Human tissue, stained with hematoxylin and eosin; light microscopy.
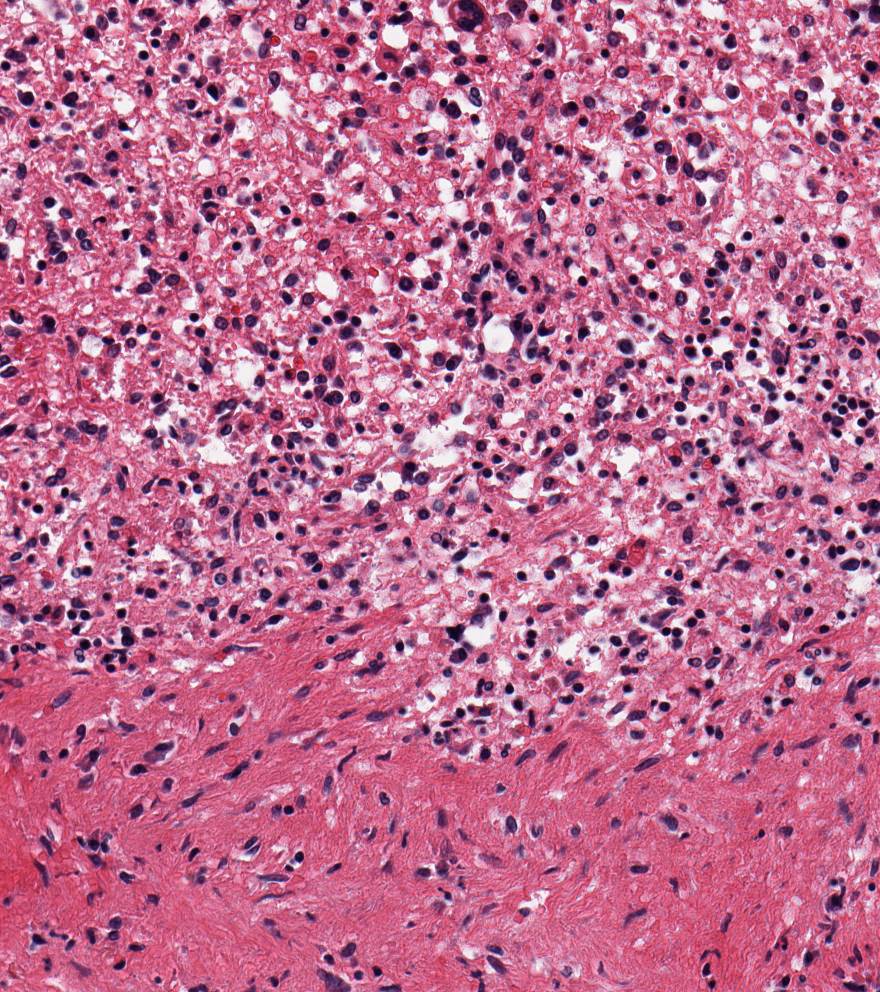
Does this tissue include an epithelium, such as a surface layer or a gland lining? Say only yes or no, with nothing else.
No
